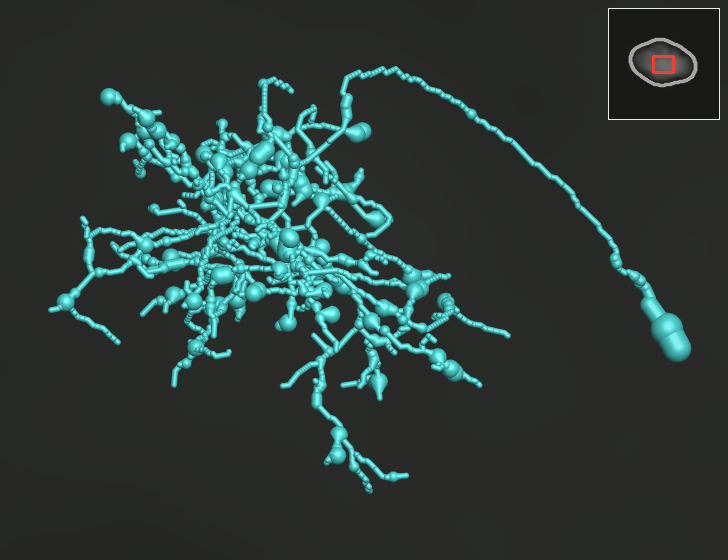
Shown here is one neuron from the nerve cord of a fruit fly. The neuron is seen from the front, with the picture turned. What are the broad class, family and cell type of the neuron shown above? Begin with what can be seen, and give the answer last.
Dozens of branch ends can be seen. In this view it is wider than it is tall. This is a nerve-cord intrinsic neuron. Its family is hemilineage 01B. The cell type is IN01B049.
